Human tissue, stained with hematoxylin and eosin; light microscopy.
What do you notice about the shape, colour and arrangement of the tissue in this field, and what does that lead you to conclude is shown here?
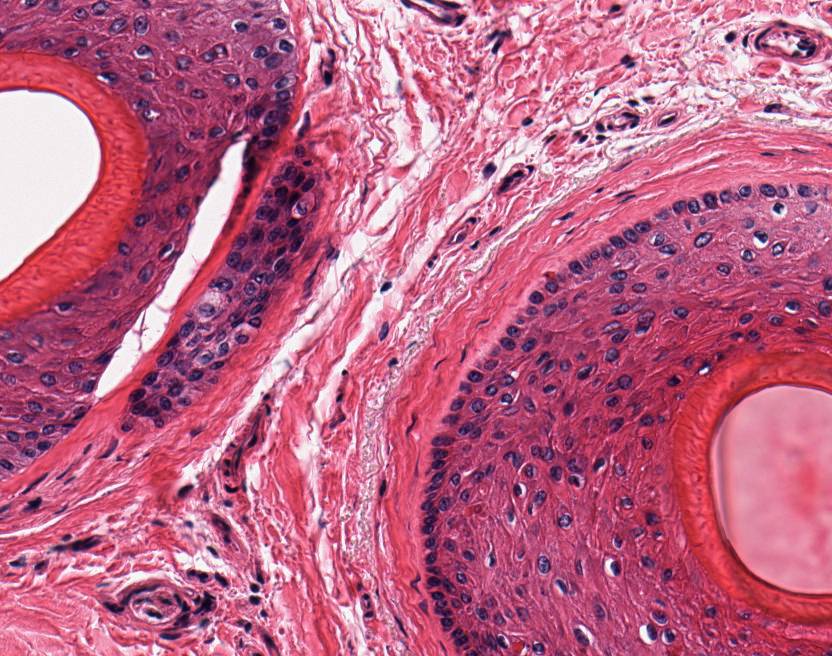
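See the two cross-cut hair follicles, upper left and right, with a connective tissue band between. Each has a round central space rimmed by a bright orange-red keratinised ring. Many epithelial layers with pale, clear to lightly purple cytoplasm surround it. Outermost, darker crowded nuclei form a basal row. This is skin of the suprapubic region.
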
